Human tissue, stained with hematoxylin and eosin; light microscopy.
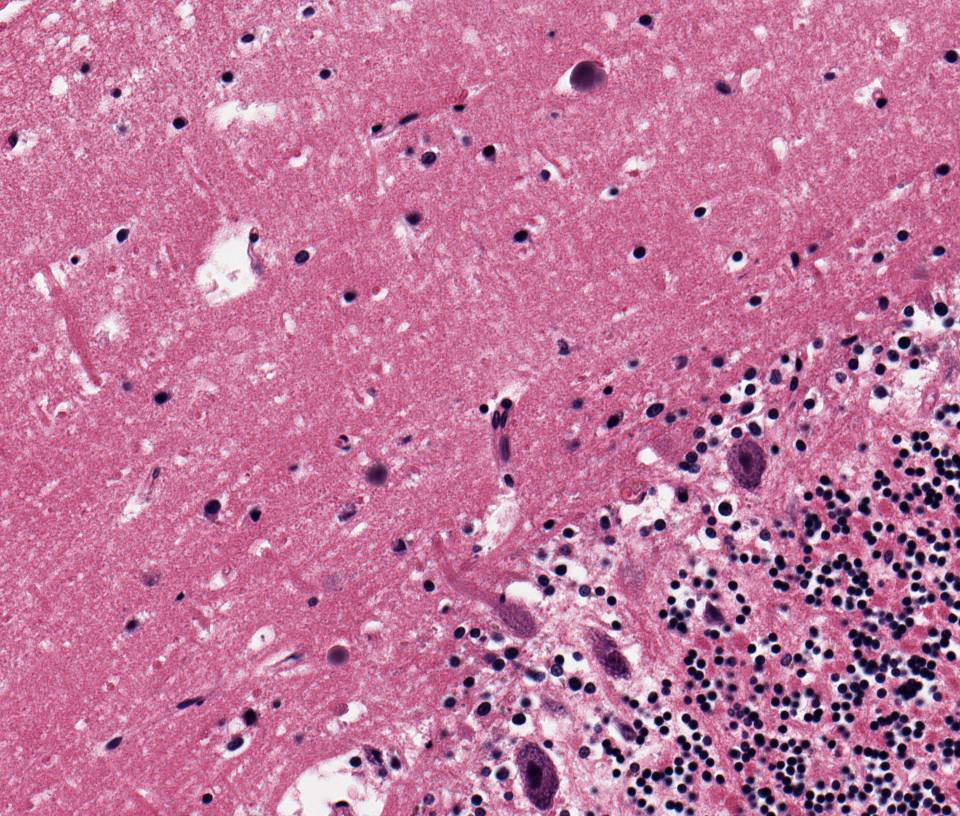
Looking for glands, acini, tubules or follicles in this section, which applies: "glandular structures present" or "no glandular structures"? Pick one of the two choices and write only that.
No glandular structures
